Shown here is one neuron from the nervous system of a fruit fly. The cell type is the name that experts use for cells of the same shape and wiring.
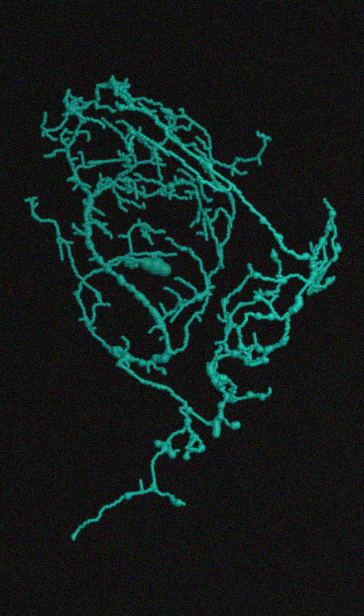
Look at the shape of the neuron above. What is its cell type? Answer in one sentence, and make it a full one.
Under the cell type INXXX350 falls this neuron.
